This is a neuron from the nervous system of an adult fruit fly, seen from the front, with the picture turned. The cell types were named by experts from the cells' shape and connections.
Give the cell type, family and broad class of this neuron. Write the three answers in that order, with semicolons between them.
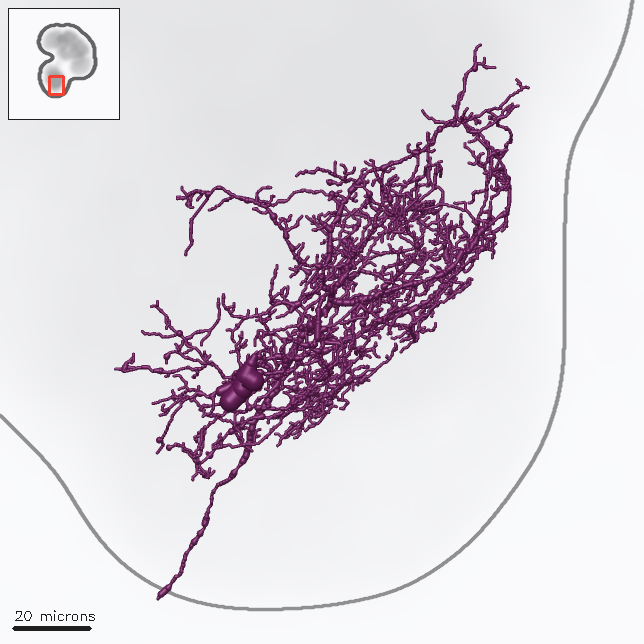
MNml81; MNml; motor neuron of the nerve cord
